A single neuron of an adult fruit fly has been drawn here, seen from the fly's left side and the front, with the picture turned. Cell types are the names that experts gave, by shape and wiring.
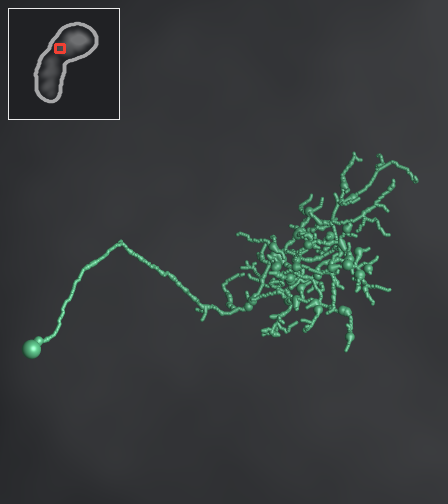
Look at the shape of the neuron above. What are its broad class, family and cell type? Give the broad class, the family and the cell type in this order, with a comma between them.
optic-lobe intrinsic neuron, Cm, Cm3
